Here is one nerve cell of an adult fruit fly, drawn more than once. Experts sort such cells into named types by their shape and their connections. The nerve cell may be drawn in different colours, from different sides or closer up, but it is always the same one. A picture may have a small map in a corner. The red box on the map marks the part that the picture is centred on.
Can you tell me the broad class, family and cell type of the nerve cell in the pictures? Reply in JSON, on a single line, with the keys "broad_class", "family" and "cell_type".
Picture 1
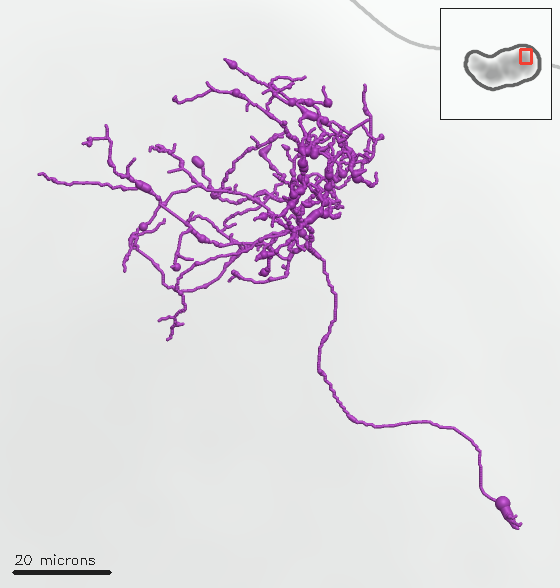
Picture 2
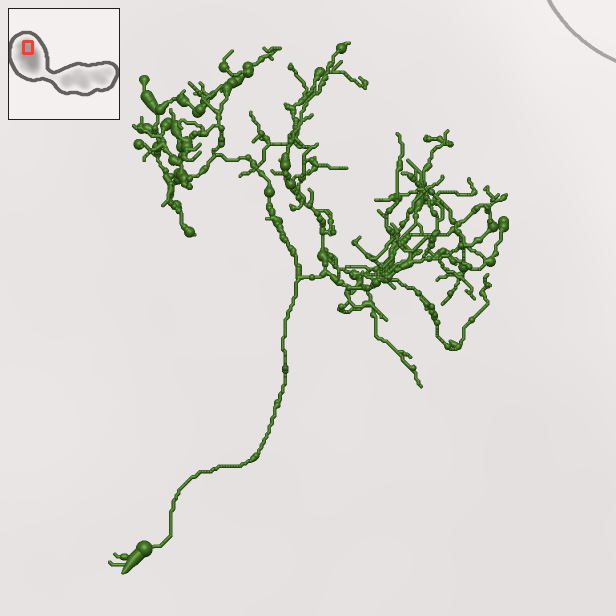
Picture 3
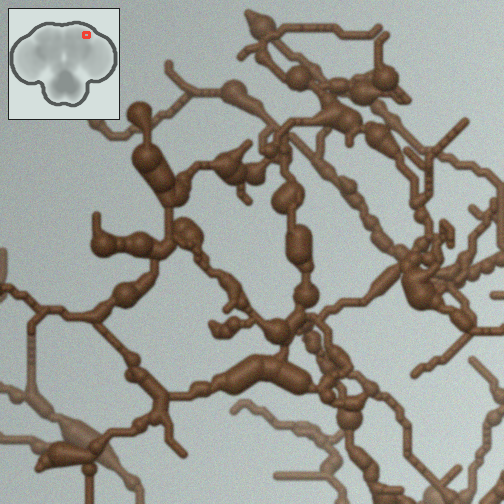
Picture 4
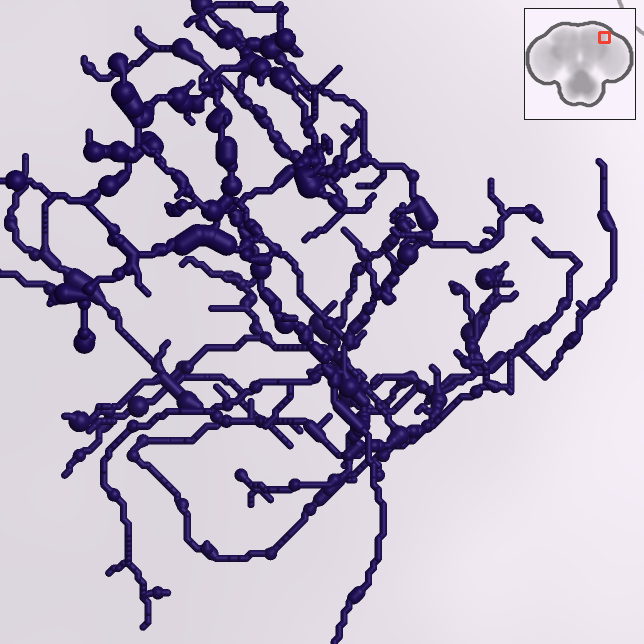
{"broad_class": "central-brain intrinsic neuron", "family": "hemilineage LHa2", "cell_type": "CB1513"}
